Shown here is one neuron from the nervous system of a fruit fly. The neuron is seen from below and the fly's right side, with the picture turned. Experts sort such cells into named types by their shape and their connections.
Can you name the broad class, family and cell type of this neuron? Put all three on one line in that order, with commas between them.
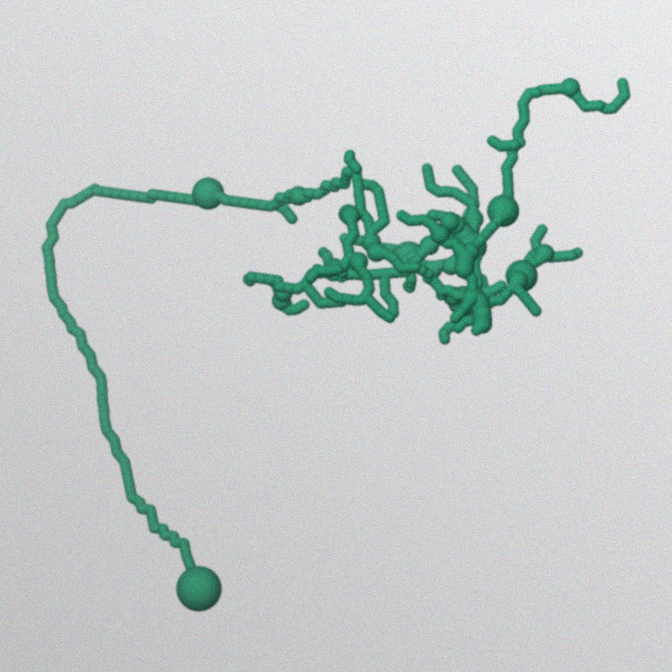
optic-lobe intrinsic neuron, Cm, Cm4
